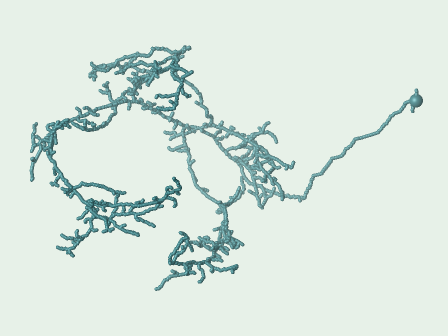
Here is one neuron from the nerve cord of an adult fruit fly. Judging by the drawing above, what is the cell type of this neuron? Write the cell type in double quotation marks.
"IN03A030"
